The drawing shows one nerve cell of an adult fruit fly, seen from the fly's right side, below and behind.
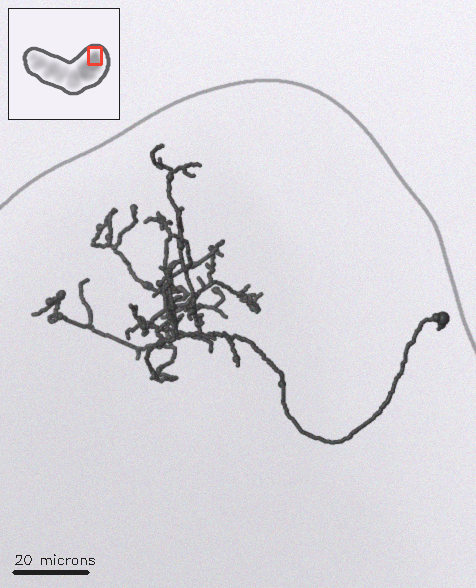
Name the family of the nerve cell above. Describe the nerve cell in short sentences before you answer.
The cell body can be seen on the right of the picture. By the scale bar it is about 110 microns wide in this view. Dozens of branch ends can be seen. This is a central-brain intrinsic neuron. Its family is hemilineage LHa1.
